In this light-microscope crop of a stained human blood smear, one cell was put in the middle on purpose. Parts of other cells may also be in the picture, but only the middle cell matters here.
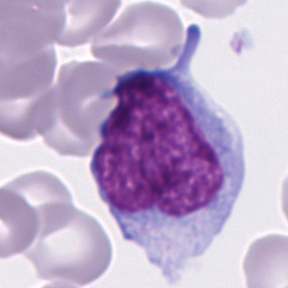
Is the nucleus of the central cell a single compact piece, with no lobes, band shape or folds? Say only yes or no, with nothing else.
No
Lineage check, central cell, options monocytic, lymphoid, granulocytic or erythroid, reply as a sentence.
Regarding lineage, the cell in the center of this crop should be listed as monocytic.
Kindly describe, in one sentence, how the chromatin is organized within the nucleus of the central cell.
What stands out is fine chromatin lacking any coarse clumps.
